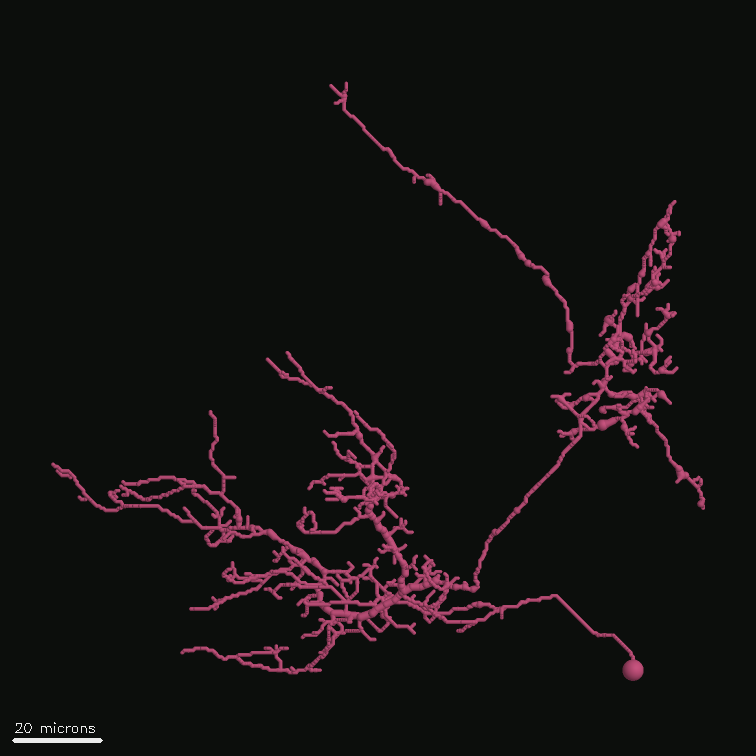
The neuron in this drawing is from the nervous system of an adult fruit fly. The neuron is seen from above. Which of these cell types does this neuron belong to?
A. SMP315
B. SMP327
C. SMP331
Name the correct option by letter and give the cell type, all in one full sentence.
Of all the options, it is B, SMP327, that is the neuron's cell type.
